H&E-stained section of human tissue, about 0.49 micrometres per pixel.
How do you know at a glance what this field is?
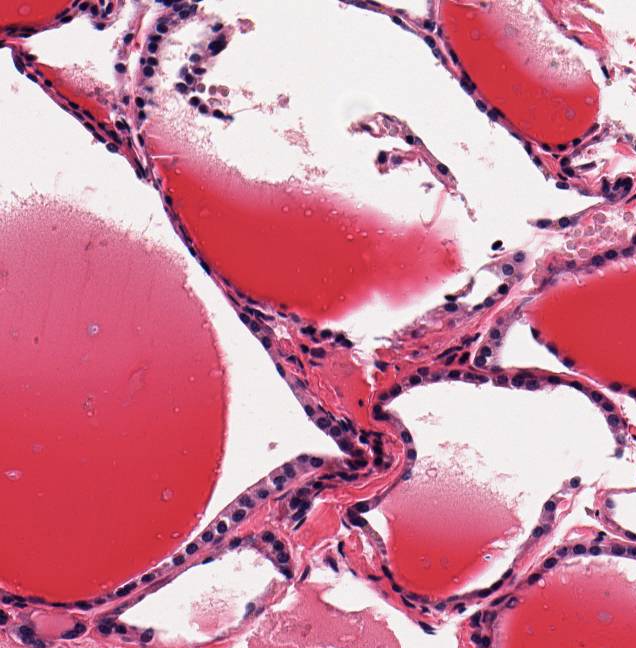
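Thyroid follicle. Deciding features: closed, rounded follicles of widely varying size, closely packed; homogeneous, deep pink colloid in the lumens.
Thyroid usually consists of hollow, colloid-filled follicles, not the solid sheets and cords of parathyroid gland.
Lining: one layer of flattened to low cuboidal cells with small, dark, round to oval nuclei in a single, evenly spaced, uncrowded row.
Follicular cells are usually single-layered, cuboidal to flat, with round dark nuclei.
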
